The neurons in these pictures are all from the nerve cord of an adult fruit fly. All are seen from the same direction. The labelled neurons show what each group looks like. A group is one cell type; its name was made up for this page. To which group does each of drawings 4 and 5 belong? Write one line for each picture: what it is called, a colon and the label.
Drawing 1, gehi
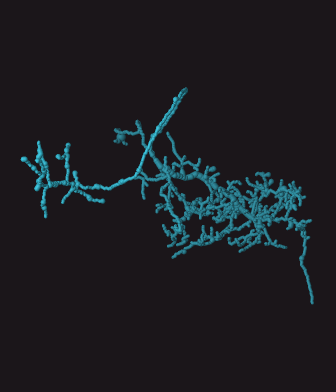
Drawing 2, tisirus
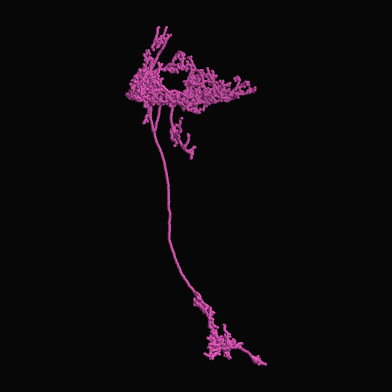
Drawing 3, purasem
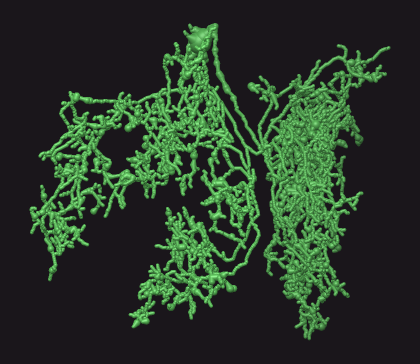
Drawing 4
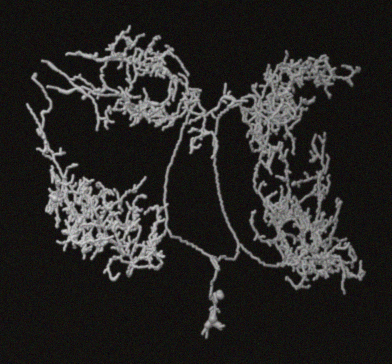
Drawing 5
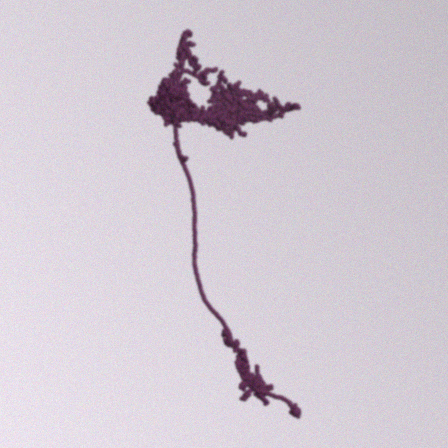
4: purasem
5: tisirus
